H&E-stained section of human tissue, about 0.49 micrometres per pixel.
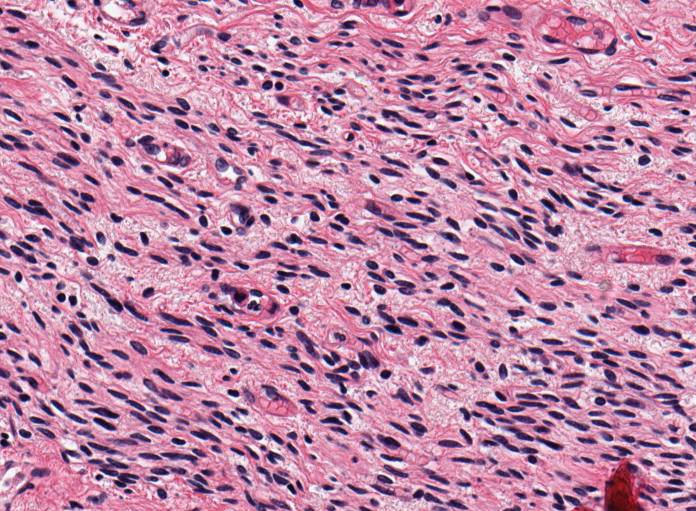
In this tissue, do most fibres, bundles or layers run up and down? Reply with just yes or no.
No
